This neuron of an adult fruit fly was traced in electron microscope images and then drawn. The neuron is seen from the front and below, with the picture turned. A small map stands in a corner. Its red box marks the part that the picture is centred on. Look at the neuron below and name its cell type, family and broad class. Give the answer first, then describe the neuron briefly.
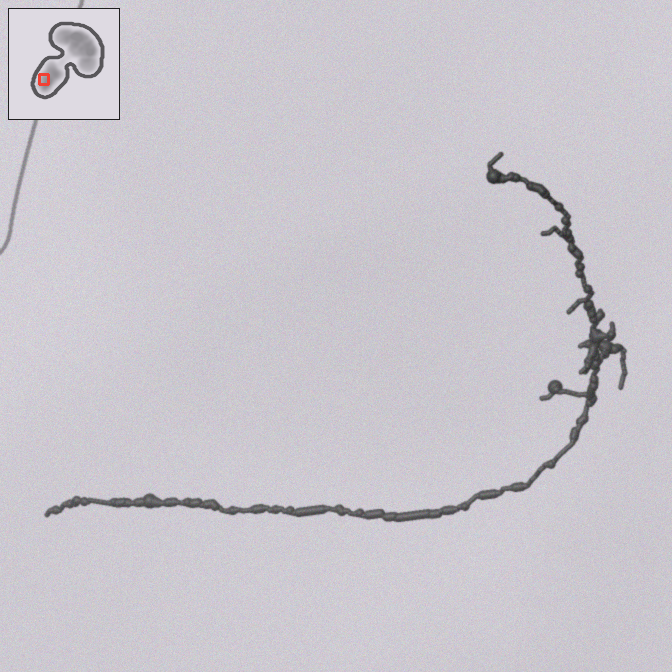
It is of cell type SNta19. The name of its family is class mechanosensory tactile. Its broad class is sensory neuron entering the nerve cord. It lies in the nerve cord. The drawing shows no cell body. It has a dozen or fewer branch ends.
